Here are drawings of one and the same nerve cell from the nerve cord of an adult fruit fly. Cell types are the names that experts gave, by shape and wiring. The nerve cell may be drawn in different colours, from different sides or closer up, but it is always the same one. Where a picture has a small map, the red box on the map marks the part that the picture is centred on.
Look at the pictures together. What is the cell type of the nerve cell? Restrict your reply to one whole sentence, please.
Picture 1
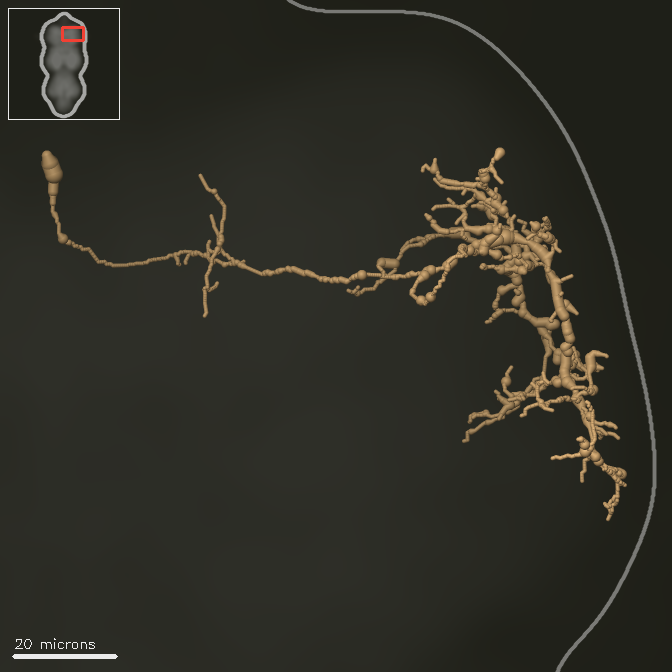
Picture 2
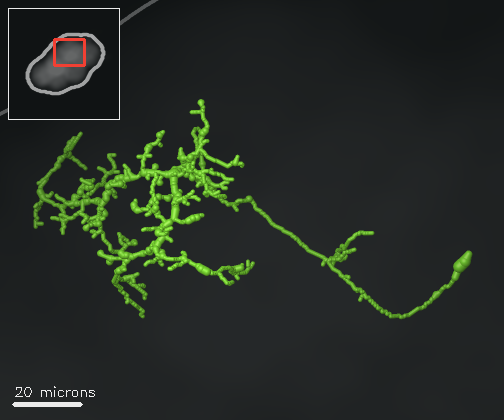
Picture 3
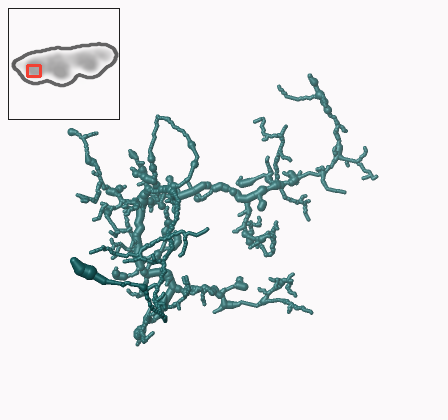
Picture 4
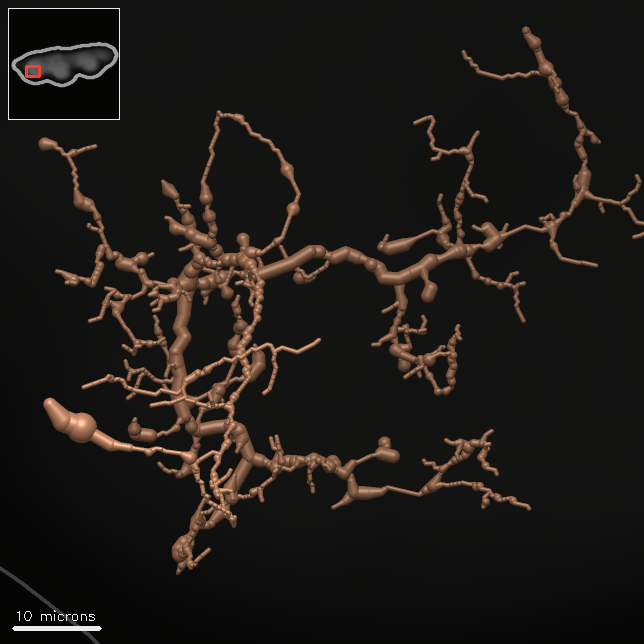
By cell type, this nerve cell is classified as IN13B075.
